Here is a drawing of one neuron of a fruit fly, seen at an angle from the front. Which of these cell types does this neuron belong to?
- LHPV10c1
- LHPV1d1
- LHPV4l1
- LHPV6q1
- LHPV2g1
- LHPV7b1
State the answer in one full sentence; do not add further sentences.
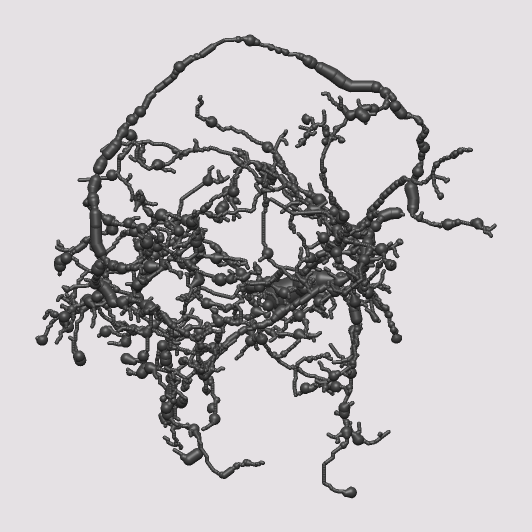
The neuron is typed under the name LHPV4l1.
